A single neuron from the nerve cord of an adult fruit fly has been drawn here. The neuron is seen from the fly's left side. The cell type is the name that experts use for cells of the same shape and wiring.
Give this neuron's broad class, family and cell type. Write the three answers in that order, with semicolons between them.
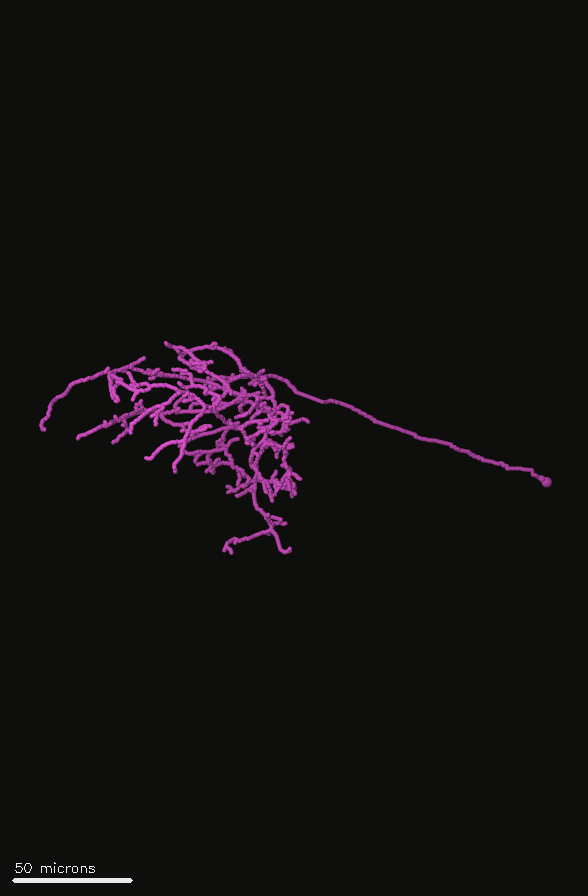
nerve-cord intrinsic neuron; hemilineage 03A; IN03A060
